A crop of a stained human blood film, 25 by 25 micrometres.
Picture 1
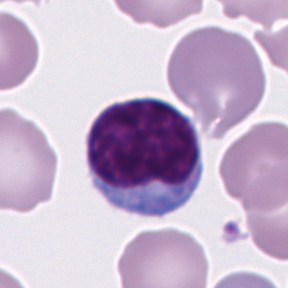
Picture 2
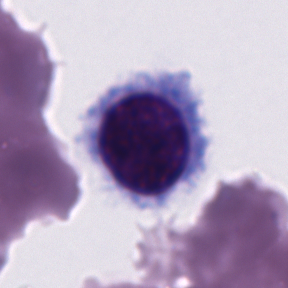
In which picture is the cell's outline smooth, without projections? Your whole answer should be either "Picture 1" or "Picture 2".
Picture 1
